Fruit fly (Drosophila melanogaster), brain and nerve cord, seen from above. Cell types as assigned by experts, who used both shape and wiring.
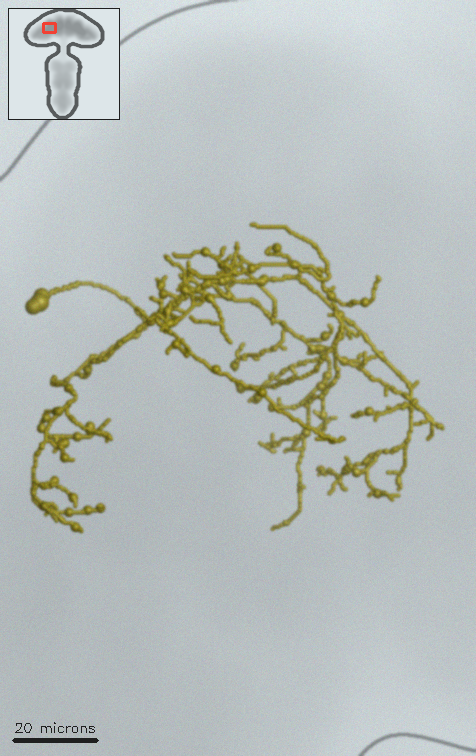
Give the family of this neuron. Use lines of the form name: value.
family: hemilineage LHl4_dorsal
